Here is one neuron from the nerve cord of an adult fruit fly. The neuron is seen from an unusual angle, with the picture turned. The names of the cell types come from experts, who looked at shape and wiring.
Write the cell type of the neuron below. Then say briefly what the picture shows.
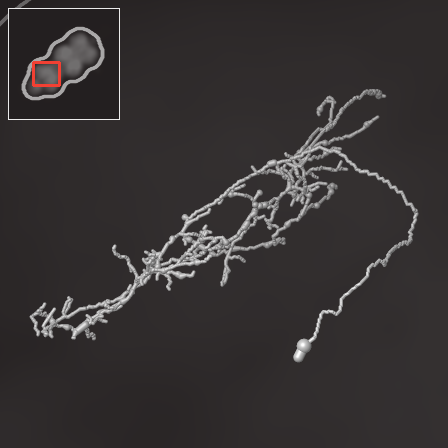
The cell type is IN14A057. This is a nerve-cord intrinsic neuron. The picture shows dozens of branch ends. As drawn here it is wider than it is tall.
